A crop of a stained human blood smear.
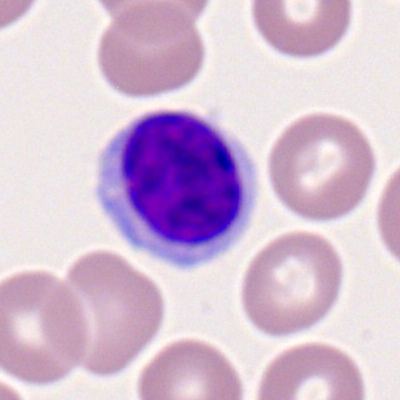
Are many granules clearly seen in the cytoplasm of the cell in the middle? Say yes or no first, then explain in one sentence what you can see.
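No. No granules are visible in the cytoplasm.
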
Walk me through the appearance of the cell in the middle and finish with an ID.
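Chromatin dense, dark purple, coarsely clumped. Nucleus fills most of the cell; only a narrow rim of cytoplasm remains. Cytoplasm pale blue, rim widest toward the lower left. Lymphocyte.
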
